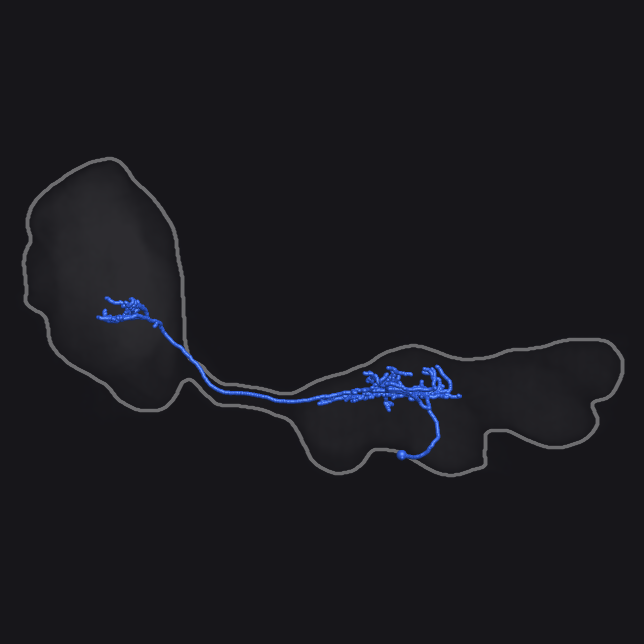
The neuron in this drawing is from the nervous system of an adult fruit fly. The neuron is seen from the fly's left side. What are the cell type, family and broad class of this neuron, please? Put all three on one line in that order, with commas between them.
AN06B090, hemilineage 06B, ascending neuron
